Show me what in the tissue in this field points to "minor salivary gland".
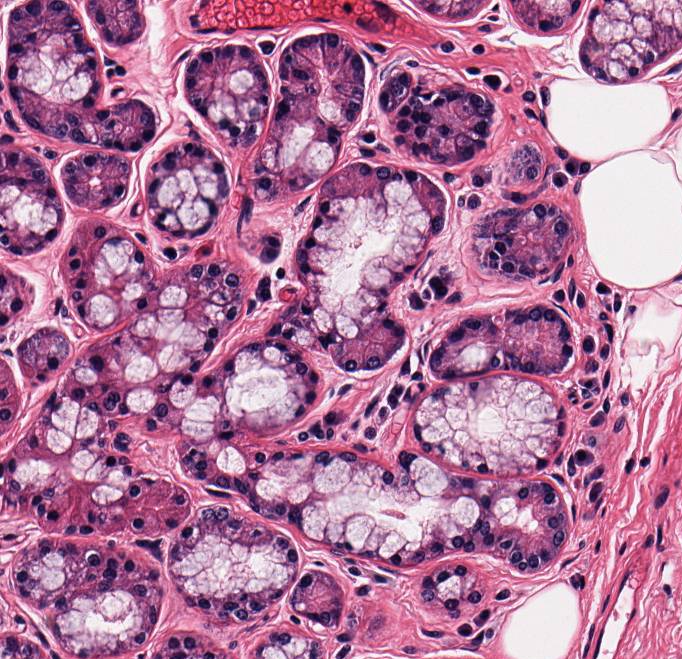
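Closely packed rounded and elongated glandular units fill the field, separated by thin strands of connective tissue.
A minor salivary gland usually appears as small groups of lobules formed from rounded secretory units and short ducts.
Most units here are lined by mucous cells with pale, foamy, finely vacuolated cytoplasm and small, dark nuclei pressed against the cell base.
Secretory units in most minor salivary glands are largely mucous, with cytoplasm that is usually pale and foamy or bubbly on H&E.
These mucous units agree with that. Some units, especially toward the right, consist largely of cells with purple granular cytoplasm and round nuclei instead.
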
